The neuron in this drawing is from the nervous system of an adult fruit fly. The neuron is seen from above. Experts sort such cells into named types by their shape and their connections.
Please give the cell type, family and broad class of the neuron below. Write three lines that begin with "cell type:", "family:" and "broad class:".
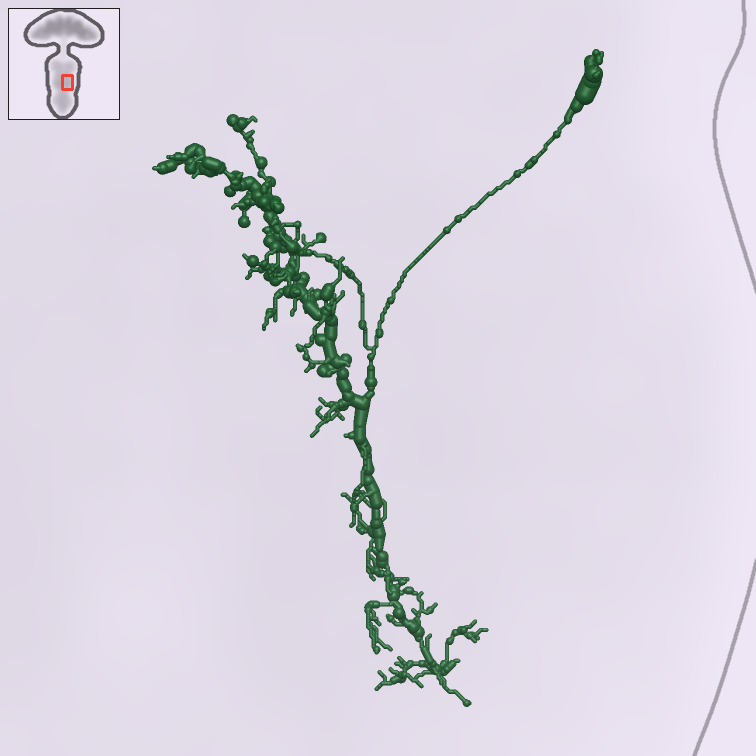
cell type: IN09A039
family: hemilineage 09A
broad class: nerve-cord intrinsic neuron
